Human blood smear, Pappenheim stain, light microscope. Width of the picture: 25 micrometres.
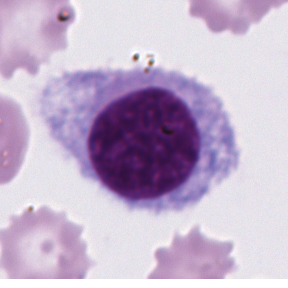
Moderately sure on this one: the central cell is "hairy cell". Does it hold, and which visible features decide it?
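Outline: an irregular oval with a frayed, indistinct edge, about 17 by 13 micrometres. Nucleus: round, about 10 micrometres across, filling about 50% of the cell's area, with no distinct nucleolus. Cytoplasm: no pink or purple granules.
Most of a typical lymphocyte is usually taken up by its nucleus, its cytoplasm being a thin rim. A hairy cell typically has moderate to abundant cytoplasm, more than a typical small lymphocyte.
With the nucleus at about 50%, the cytoplasm here is more than a thin rim, which speaks for hairy cell and against typical lymphocyte.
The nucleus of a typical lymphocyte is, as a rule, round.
The round nucleus therefore does not count against typical lymphocyte. Hairy cell fits.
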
